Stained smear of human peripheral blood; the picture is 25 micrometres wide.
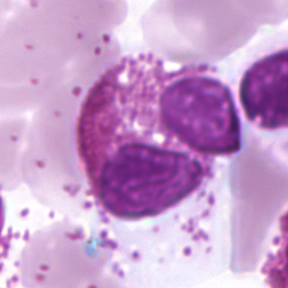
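Eosinophil in a stained smear of human peripheral blood. Its dark purple nuclear lobes lie one in the lower part of the cell and the other in the upper right; neither shows nucleoli. Granules fill the left and upper parts of the cell, beside the lobes.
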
